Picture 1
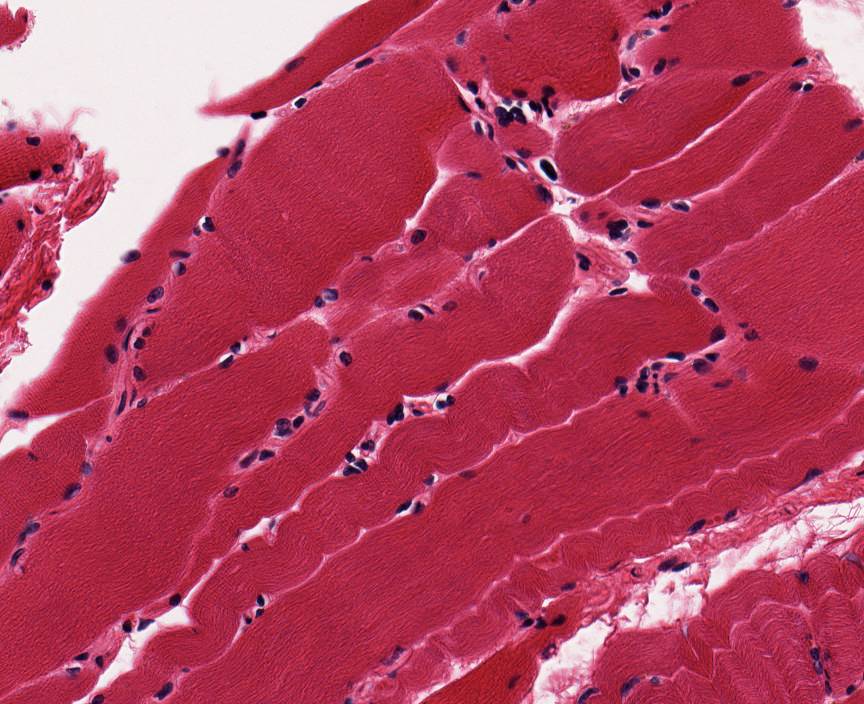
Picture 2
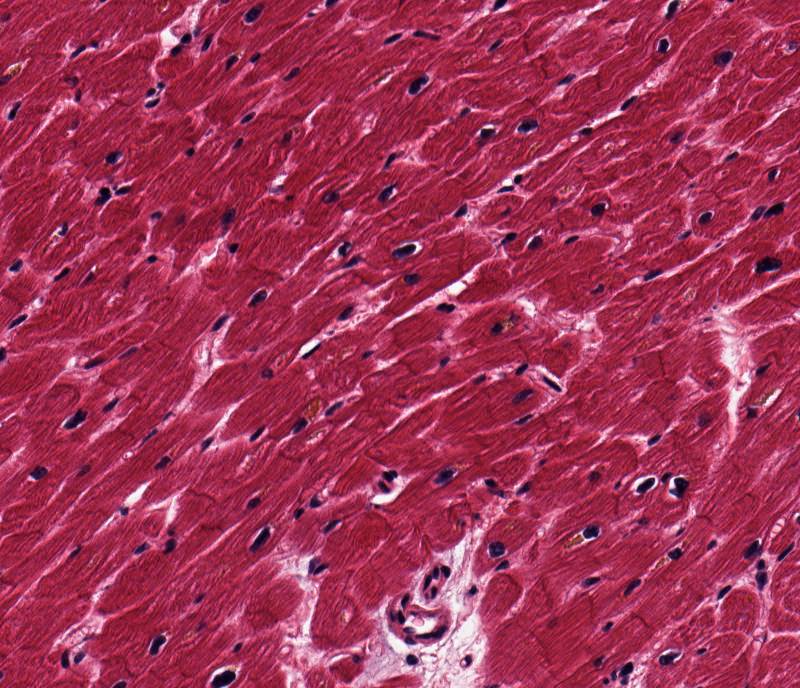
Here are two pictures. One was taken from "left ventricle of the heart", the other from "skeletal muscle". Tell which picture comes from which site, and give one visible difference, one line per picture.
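Site of picture 1: skeletal muscle. The fibre nuclei are flattened and lie at the edges of the fibres.
Site of picture 2: left ventricle of the heart. The muscle cell nuclei are oval and sit centrally within the fibres, mostly singly.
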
